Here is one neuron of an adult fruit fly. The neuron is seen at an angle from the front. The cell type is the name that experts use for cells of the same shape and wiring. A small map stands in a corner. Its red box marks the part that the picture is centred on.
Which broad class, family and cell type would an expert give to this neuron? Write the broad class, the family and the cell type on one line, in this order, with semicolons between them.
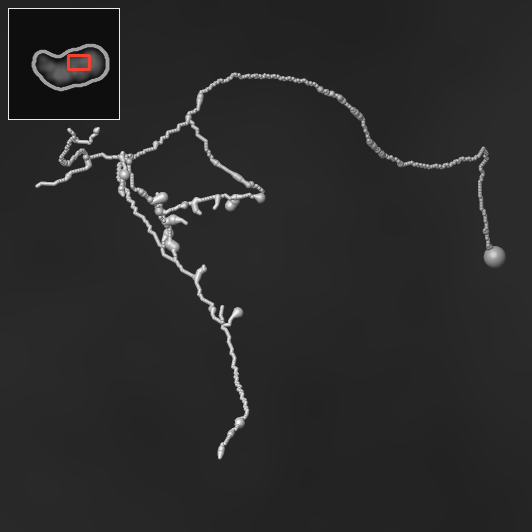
central-brain intrinsic neuron; hemilineage DM6_posterior; CB1789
